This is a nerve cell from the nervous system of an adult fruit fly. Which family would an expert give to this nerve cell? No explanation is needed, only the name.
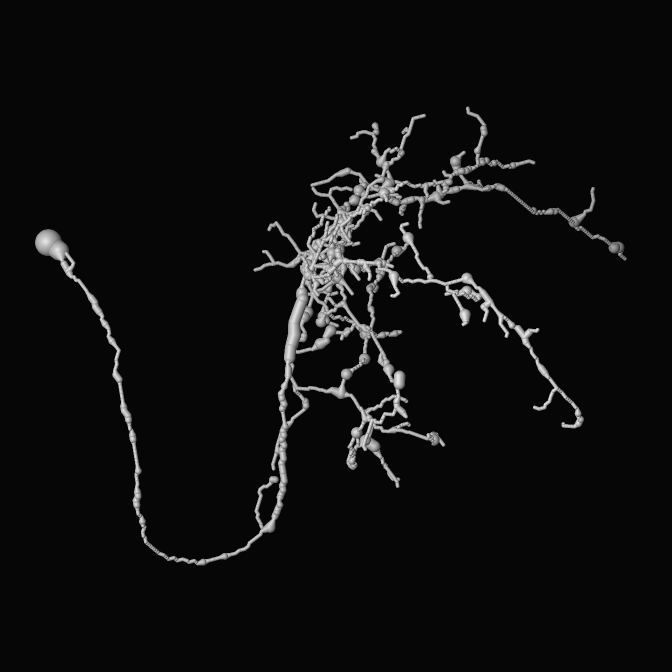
hemilineage VLPl4_dorsal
